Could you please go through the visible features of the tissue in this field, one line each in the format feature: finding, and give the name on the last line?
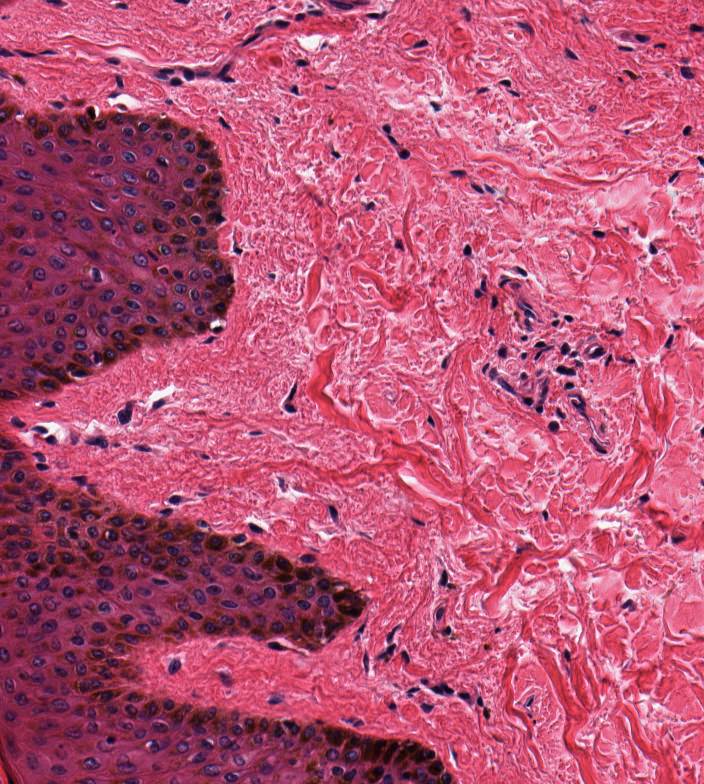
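Epithelium: stratified squamous, with broad downgrowths extending rightward into the stroma
Pigment: brown, concentrated in basal cell layer along epithelial–stromal border
Epithelial cells: round to oval nuclei in pink cytoplasm
Stromal nuclei: sparse, mostly small, spindle-shaped, between collagen
Tissue: skin of the suprapubic region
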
